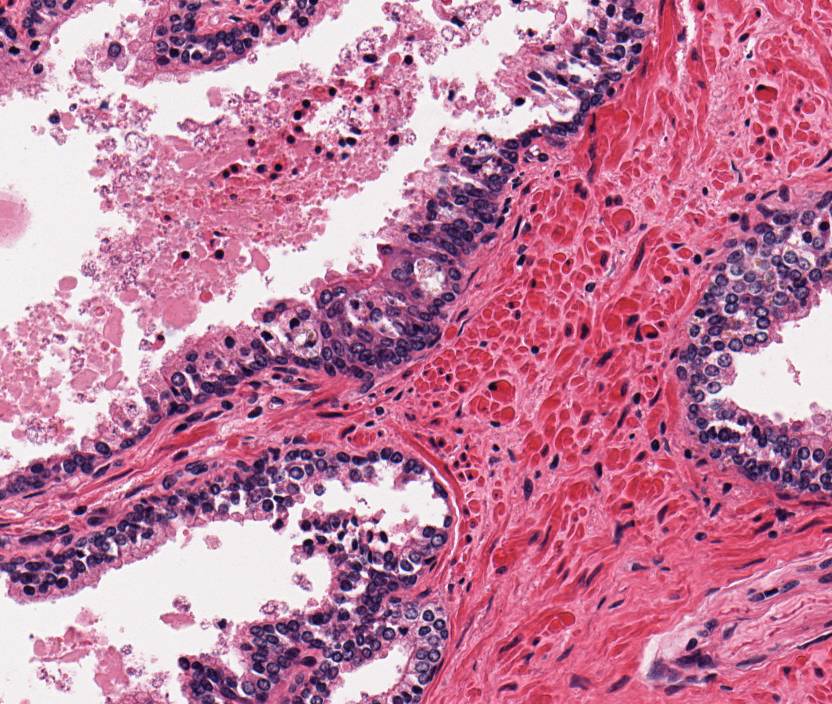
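Prostate: gland lining with an undulating luminal surface, small folds and tufts projecting into the lumen. Large upper-left lumen: fragmented pink material with scattered dark nuclei. Centre-right stroma: smooth muscle bundles cut mostly across, seen as rounded pink profiles. No fat cells in the field.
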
